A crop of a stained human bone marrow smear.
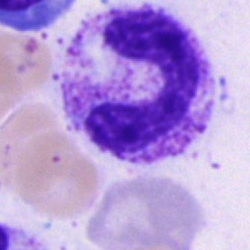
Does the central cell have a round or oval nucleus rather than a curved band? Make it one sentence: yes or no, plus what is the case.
No, the shape of the nucleus is a curved band without separate lobes.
